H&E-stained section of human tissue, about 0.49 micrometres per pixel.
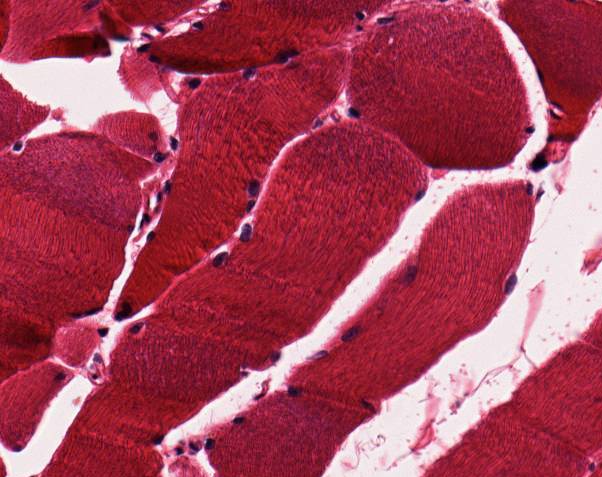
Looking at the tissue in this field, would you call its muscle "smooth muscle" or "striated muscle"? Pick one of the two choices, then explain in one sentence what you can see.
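Striated muscle. Fine parallel striations can be seen within the fibres.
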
